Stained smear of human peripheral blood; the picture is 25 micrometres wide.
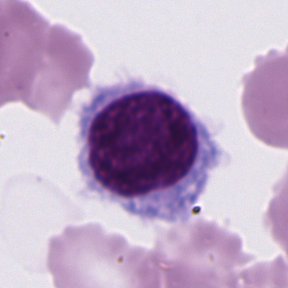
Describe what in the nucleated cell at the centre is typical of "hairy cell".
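Fine hair-like projections extend from the edge of the cytoplasm of this hairy cell.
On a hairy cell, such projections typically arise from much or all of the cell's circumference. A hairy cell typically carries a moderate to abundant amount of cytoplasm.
In this cell the cytoplasm forms its widest rim on the lower right side, and the nucleus fills about 60% of the cell's area. The nucleus is round in outline, about 9 micrometres across, and sits off-centre toward the upper left. Its chromatin is dark purple with a mottled, clumped texture.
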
